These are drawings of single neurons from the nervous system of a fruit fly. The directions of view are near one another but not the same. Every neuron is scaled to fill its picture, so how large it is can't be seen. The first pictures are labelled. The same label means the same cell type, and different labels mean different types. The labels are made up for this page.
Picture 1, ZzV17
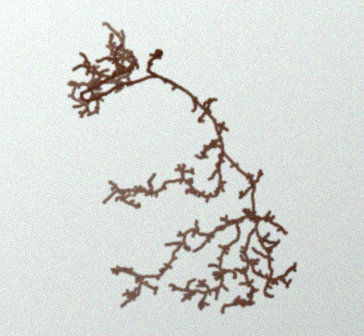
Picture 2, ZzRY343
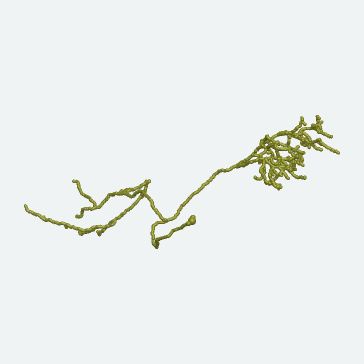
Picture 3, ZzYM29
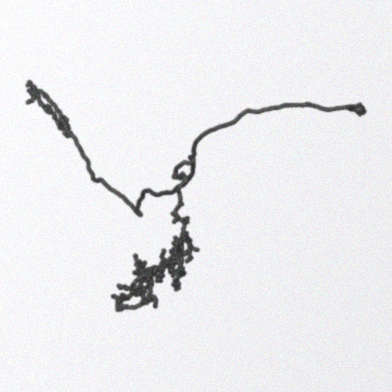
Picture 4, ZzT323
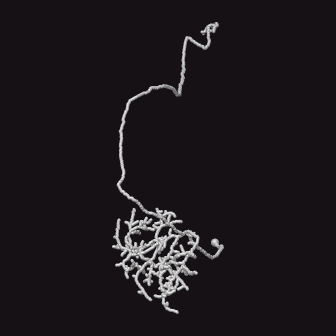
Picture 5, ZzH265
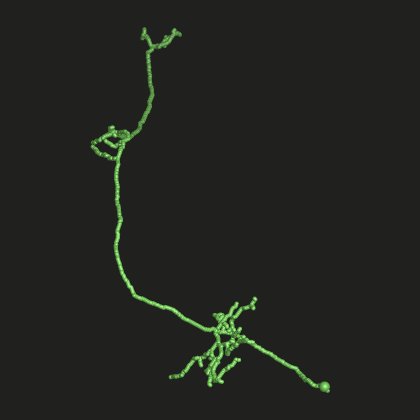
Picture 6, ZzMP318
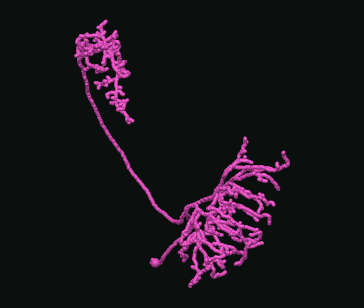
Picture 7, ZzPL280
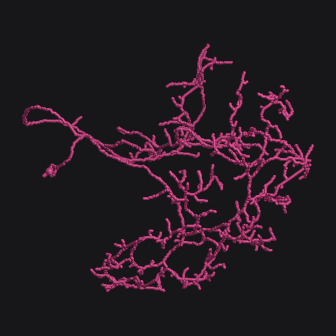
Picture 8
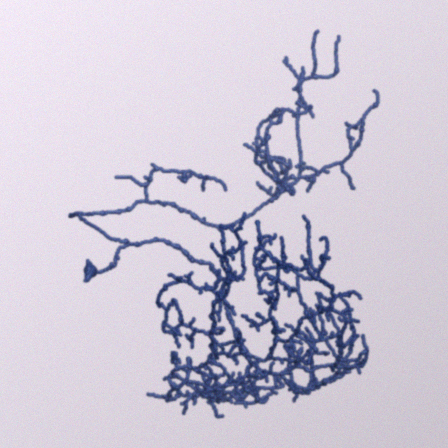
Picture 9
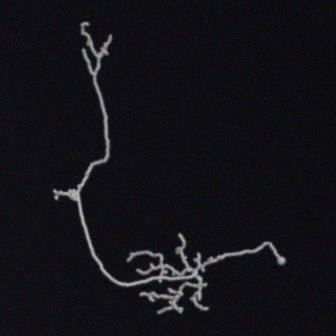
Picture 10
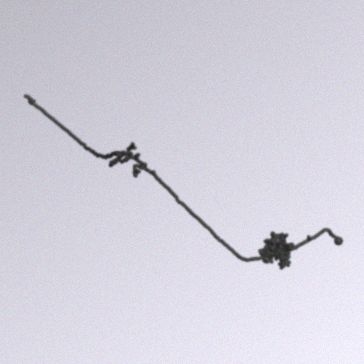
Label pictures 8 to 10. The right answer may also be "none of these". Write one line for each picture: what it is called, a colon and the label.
8: ZzPL280
9: ZzH265
10: none of these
